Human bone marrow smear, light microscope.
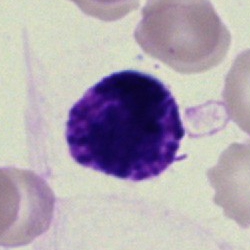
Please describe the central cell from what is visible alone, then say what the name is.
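Look at the colour: very dark purple, darkest across the upper part. No distinct rim of pale cytoplasm surrounds this dark mass. You will see no clear vacuoles. A short thin projection sticks out at the lower right edge. What you have here is a basophil.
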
